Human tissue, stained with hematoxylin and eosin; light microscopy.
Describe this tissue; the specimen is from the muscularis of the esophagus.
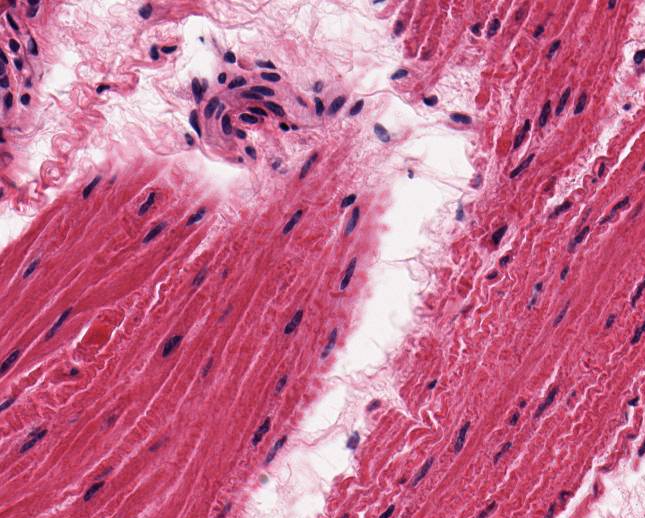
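Look first at the nuclei inside the fibres: they are elongated ovals, lying parallel to the long axis of each fibre. Now follow the white, empty cleft down through the centre; it separates the two fibre bundles. Notice, too, that there are no fat cells anywhere.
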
